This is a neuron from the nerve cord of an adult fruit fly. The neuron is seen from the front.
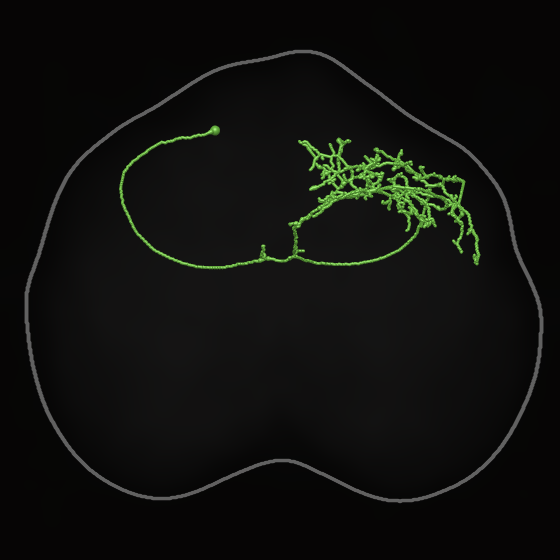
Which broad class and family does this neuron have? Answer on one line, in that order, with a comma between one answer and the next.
nerve-cord intrinsic neuron, hemilineage 19B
